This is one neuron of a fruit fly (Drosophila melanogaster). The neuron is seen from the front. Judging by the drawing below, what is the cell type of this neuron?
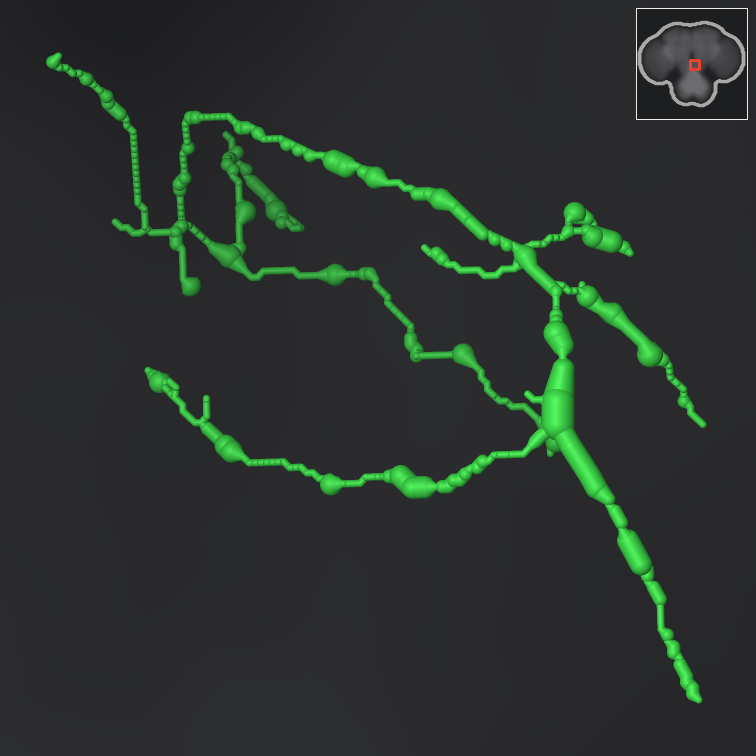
ENS5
